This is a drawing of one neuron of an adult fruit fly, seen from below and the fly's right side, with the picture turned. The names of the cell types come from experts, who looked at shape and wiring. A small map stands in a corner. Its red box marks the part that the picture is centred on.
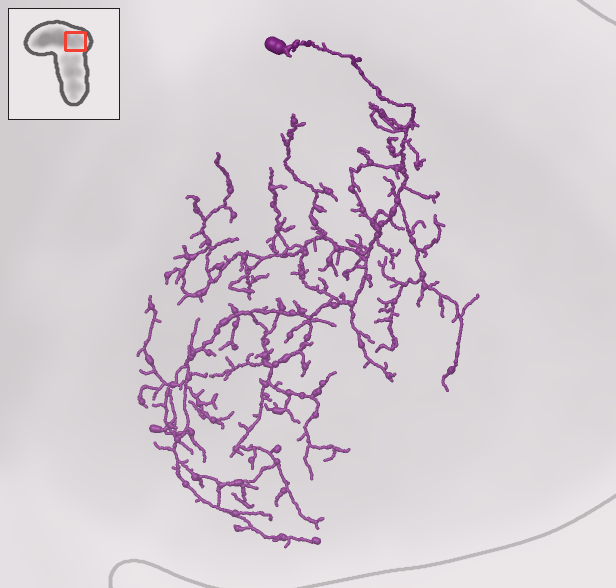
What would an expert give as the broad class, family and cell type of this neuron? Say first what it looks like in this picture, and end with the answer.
Its cell body lies at the top of the picture. More than a hundred branch ends can be seen. It is an optic-lobe intrinsic neuron. Its family is Cm. The cell type is Cm13.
